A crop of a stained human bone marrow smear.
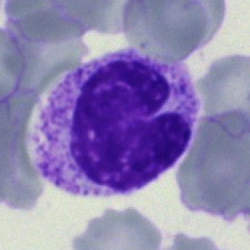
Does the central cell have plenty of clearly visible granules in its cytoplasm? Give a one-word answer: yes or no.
Yes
